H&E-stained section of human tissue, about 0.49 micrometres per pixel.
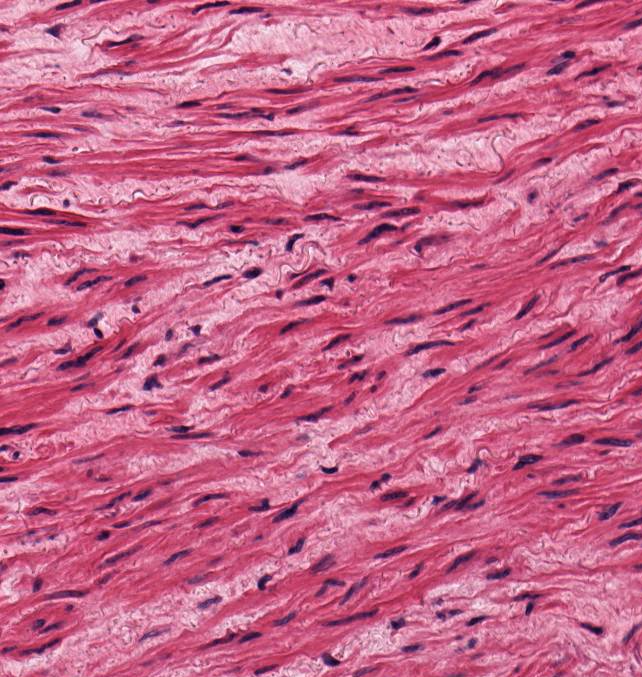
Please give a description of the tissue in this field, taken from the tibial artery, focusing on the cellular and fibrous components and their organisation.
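Look across the whole field and you'll see bands of eosinophilic spindle cells running parallel to one another. Each spindle cell has an elongated, dark purple nucleus and deep pink cytoplasm. Between the bands lies pale pink, loose, wavy fibrillar tissue.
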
